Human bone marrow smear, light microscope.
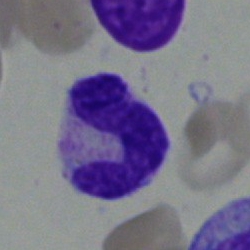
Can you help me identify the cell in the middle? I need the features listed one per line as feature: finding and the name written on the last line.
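Nucleus: thick curved band shaped like a C, opening toward the left
Chromatin: dark purple, coarsely clumped
Cytoplasm: no vacuoles seen
Outline: roughly round, smooth edge
Name: band neutrophil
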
